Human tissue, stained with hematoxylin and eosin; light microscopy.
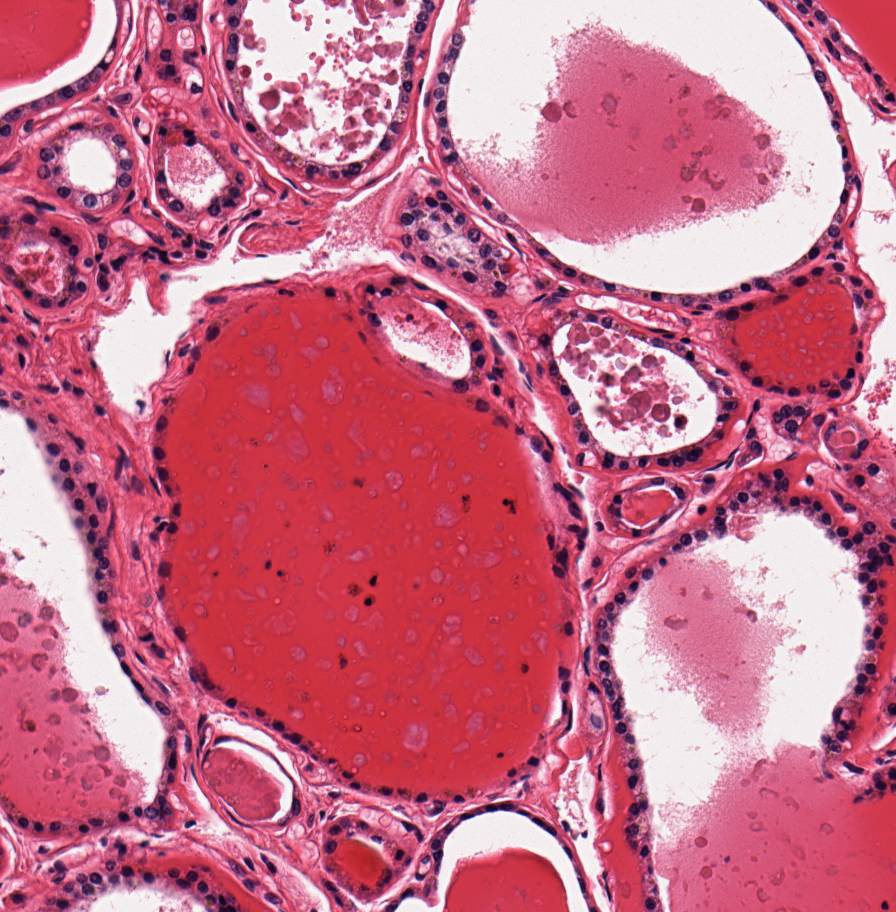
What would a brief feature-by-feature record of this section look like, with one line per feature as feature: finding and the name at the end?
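Follicles: closely packed, round to oval, widely varying in size
Largest follicle: centre-left
Lining: single layer of flattened to low cuboidal cells
Nuclei: dark and round
Central colloid: dense, deep red, with scattered small pale vacuoles
Upper and lower right: large follicles with paler pink colloid
Name: thyroid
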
